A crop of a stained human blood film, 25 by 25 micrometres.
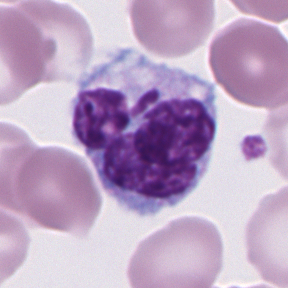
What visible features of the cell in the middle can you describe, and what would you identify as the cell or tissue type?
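Taking the outline first, it is irregular and faintly frayed along the upper edge. Second, the nucleus is folded into several lobes separated by deep clefts. Third, the widest band of cytoplasm lies above the nucleus. Fourth, the cytoplasm holds only fine, faint granules. The cell in the middle is a monocyte.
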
